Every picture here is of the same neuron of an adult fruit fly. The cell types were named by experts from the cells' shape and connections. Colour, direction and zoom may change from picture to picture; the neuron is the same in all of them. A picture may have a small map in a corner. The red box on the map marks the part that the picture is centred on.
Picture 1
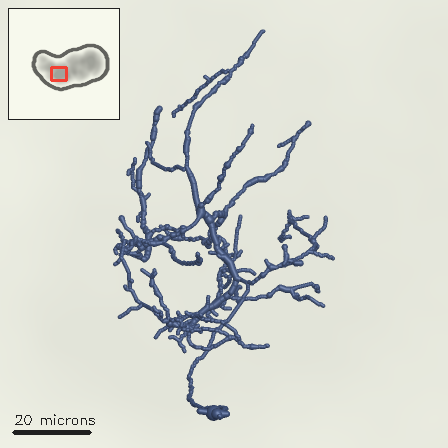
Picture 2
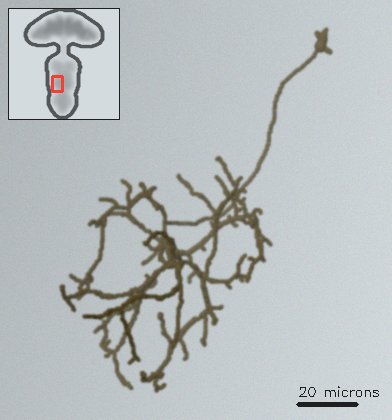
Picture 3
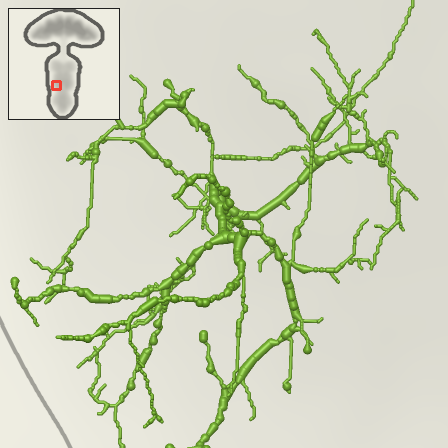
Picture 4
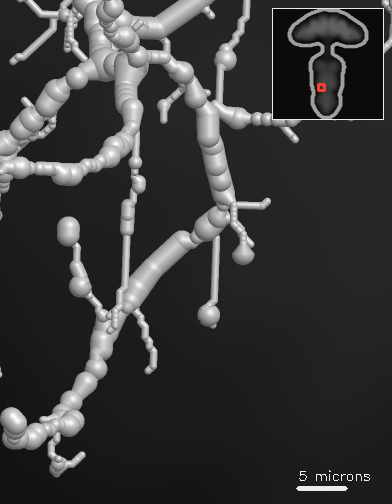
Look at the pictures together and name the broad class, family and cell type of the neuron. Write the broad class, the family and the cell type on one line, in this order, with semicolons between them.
nerve-cord intrinsic neuron; hemilineage 13B; IN13B032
